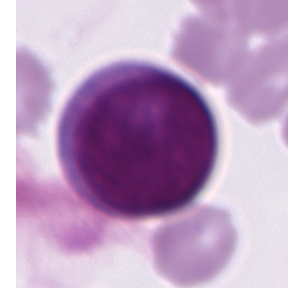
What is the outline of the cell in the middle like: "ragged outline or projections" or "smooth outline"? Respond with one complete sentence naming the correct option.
There is a smooth outline around this cell, free of projections.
